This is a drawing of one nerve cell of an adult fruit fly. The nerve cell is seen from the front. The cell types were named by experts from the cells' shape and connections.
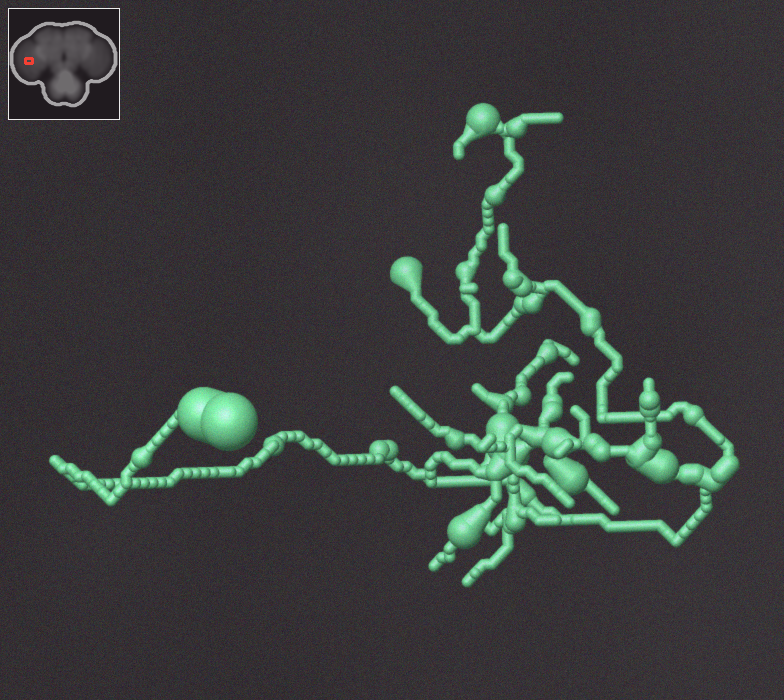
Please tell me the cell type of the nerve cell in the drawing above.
Cm1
